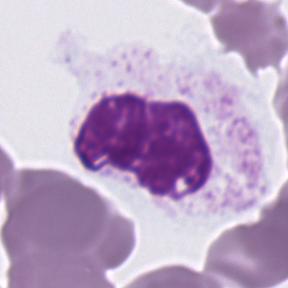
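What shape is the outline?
Irregular, with uneven bulges rather than a smooth circle.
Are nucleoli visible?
None are seen.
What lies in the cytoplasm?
Fine pinkish-purple granules, scattered, denser on the right than the left.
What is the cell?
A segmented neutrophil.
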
